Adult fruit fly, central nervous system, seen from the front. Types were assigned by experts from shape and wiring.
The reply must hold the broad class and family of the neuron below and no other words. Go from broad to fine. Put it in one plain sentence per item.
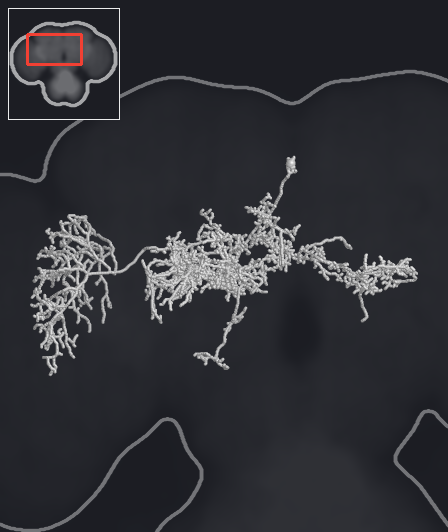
A visual centrifugal neuron of the LoVC family.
